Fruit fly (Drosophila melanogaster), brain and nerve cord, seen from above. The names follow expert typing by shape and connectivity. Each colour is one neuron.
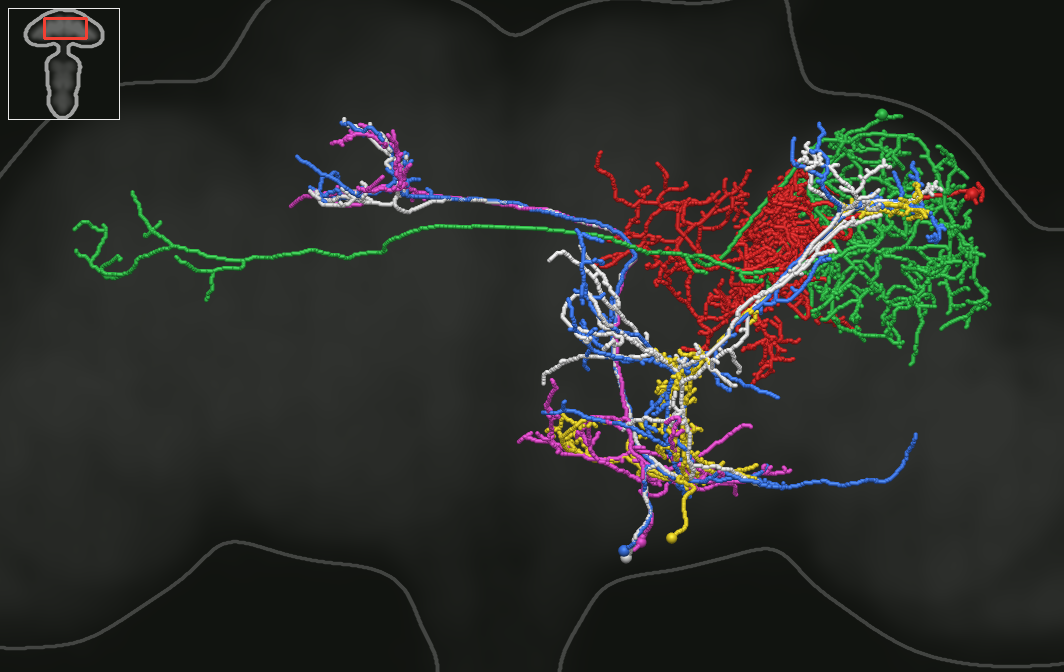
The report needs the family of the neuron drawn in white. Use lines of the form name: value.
family: hemilineage DM5_central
